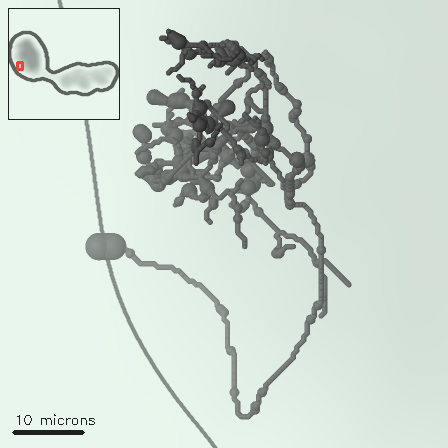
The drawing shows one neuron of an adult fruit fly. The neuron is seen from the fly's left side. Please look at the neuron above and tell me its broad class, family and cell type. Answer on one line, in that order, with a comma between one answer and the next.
central-brain intrinsic neuron, hemilineage TRdm, GNG395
